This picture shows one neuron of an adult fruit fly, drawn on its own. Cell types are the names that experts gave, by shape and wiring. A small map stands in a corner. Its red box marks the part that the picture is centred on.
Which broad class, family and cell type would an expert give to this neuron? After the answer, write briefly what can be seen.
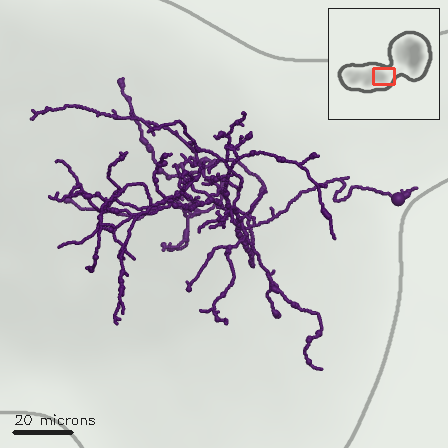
It is a nerve-cord intrinsic neuron. The family is hemilineage 01A. Its cell type is IN01A047. Its cell body lies on the right of the picture. From left to right in the picture it spans about 140 microns. Dozens of branch ends can be seen.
